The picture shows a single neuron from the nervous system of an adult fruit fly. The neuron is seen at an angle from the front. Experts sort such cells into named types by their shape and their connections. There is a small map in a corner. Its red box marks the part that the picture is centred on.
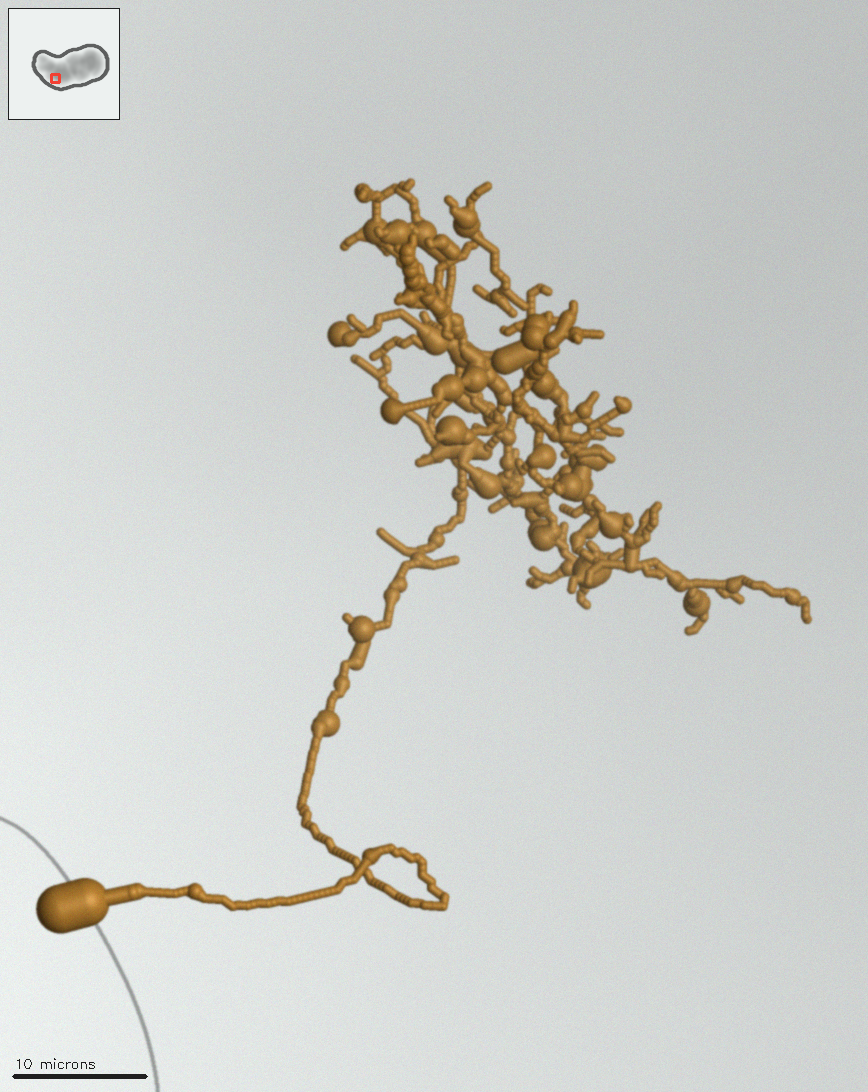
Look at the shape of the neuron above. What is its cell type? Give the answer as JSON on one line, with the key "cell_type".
{"cell_type": "Cm3"}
